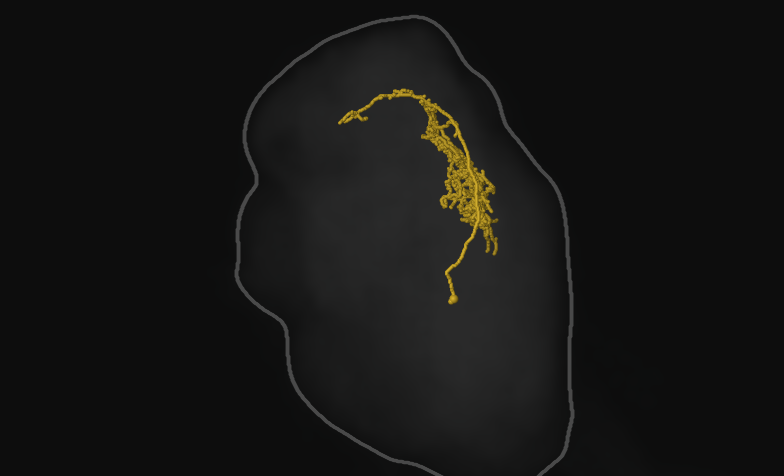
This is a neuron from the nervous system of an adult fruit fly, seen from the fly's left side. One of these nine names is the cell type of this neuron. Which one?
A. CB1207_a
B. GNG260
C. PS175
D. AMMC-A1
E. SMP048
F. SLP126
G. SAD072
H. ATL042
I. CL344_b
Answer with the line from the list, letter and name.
H. ATL042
